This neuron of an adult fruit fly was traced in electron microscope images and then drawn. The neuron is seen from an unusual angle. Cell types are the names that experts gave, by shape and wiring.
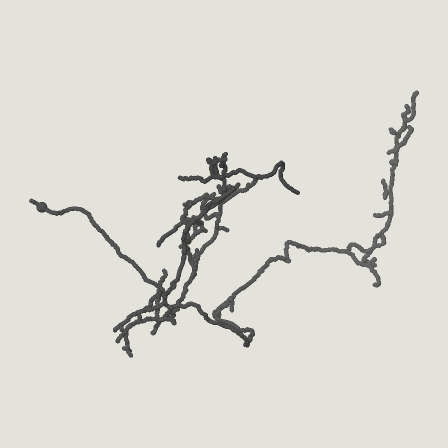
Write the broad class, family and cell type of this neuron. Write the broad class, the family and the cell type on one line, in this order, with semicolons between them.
central-brain intrinsic neuron; hemilineage DM6_central1; PS258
